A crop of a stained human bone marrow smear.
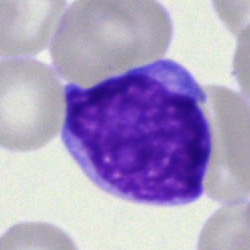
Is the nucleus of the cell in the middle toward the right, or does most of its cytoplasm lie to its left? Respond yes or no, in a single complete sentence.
No, its nucleus is placed toward the left side of the cell.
